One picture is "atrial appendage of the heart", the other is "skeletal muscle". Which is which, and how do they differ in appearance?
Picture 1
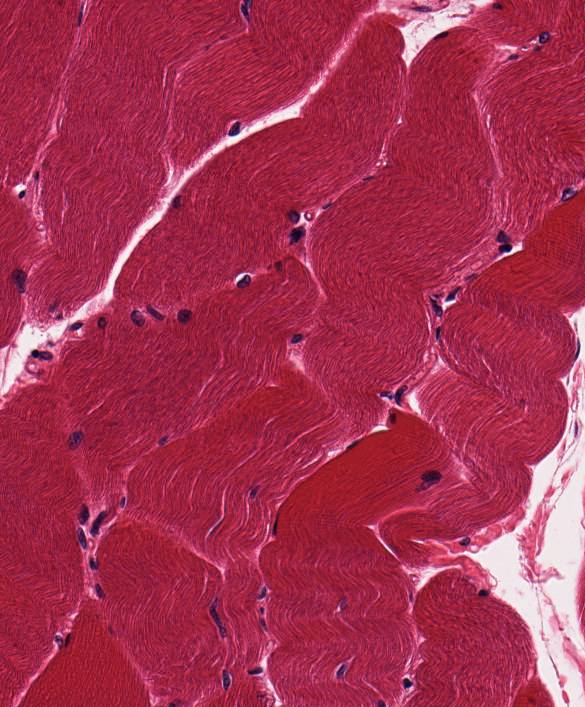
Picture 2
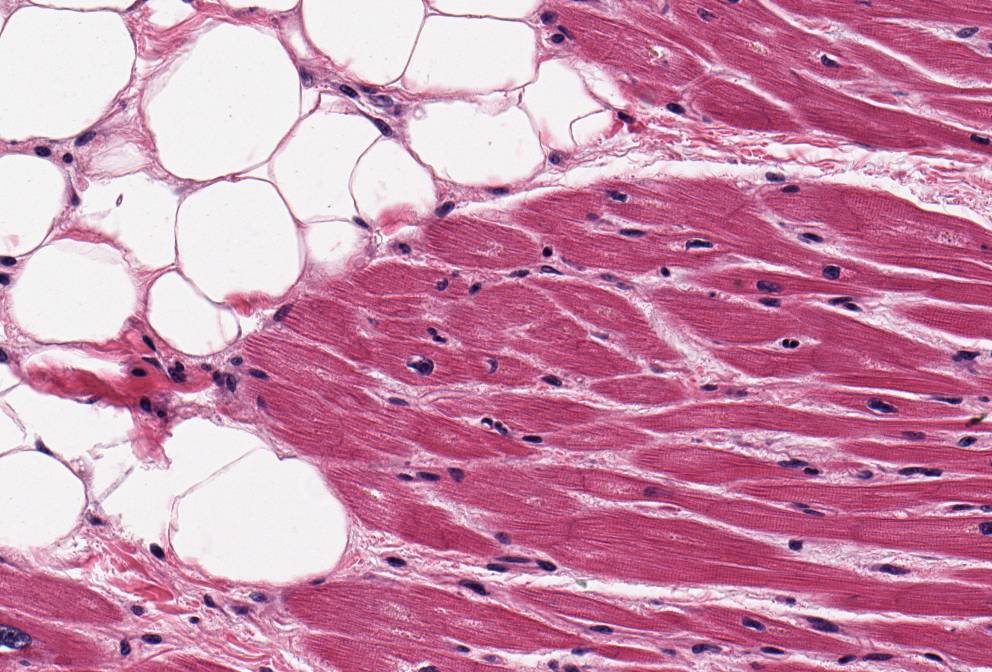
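Picture 1 shows skeletal muscle, and picture 2 shows the atrial appendage of the heart. In skeletal muscle, closely packed, deeply eosinophilic fibres fill almost the whole field with no epithelium present, and their cytoplasm carries fine, closely set, wavy parallel lines. These fibres have broad profiles with curved, bulging outlines rather than straight edges. Their small, dark, oval to flattened nuclei sit at the fibre edges and in the spaces between fibres, not in the fibre centres. In the atrial appendage of the heart, by contrast, the fibres branch and join neighbouring fibres, and their oval nuclei lie centrally within them. Thin strands of pale loose connective tissue with small dark nuclei run between these fibres.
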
